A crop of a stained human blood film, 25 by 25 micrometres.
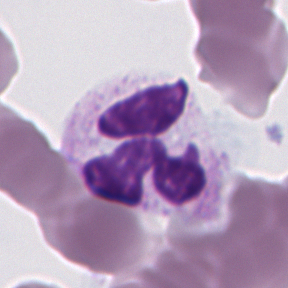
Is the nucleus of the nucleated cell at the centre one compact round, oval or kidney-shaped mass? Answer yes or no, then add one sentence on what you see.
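No. The nucleus is divided into three separate lobes.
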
